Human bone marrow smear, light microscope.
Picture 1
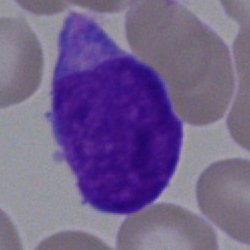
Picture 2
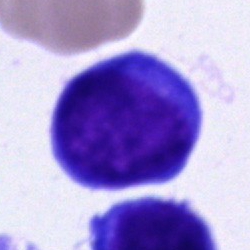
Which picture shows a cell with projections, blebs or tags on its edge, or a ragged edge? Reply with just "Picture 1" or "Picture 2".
Picture 1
